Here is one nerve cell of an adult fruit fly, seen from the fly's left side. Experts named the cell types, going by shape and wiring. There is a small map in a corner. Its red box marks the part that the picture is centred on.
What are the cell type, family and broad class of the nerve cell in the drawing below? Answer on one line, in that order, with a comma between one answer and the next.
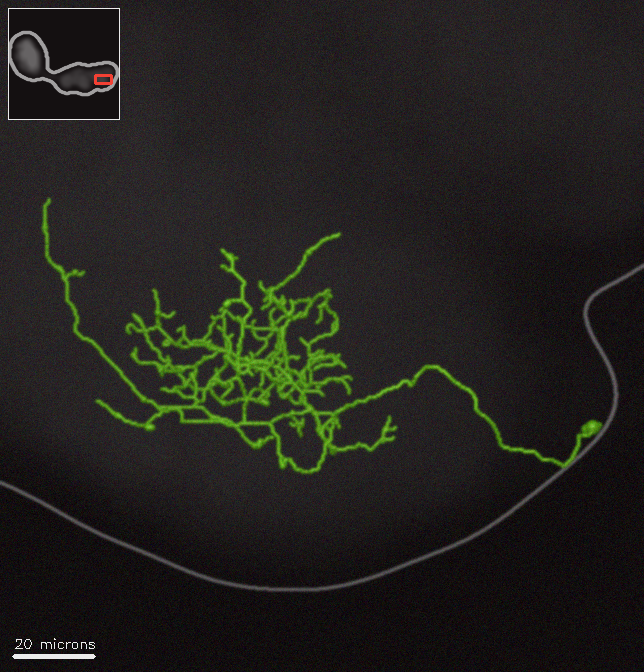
IN01B050_b, hemilineage 01B, nerve-cord intrinsic neuron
